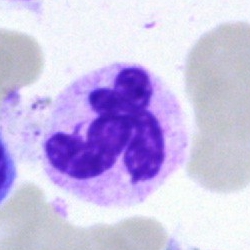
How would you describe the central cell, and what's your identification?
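Chromatin in this cell is dark purple and densely clumped, and the nucleus shows no nucleoli. Fine pinkish-violet granules lie scattered through the cytoplasm, which contains no vacuoles. The cell is a segmented neutrophil.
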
